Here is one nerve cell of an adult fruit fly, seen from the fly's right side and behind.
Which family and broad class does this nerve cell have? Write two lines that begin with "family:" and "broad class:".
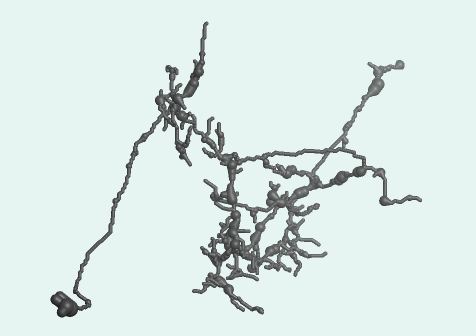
family: hemilineage 20A.22A
broad class: nerve-cord intrinsic neuron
